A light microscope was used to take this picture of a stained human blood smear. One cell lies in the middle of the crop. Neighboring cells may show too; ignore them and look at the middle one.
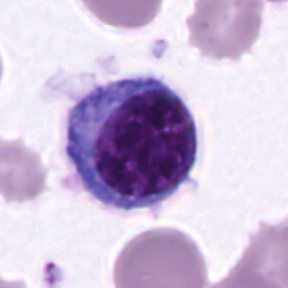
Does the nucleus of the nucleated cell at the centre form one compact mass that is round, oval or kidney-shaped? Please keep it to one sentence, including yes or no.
Yes, there is a single compact nucleus of round, oval or kidney shape in the cell.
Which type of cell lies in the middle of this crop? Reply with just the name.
plasma cell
